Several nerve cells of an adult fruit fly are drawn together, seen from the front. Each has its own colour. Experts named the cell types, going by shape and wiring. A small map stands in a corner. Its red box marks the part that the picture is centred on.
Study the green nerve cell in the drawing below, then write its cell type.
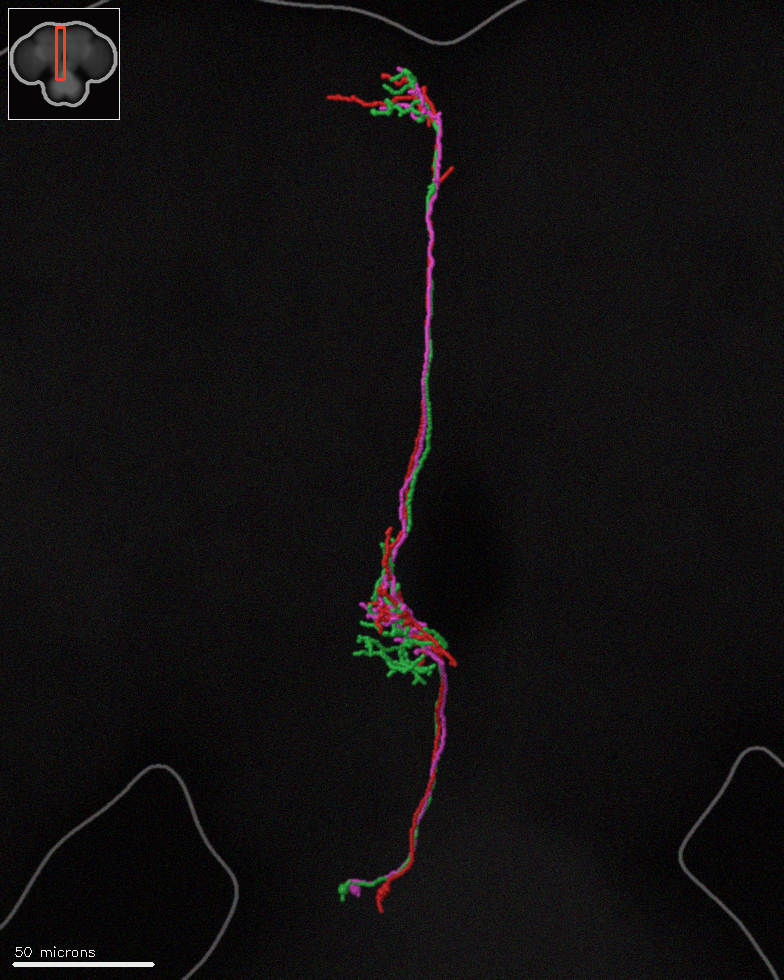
PRW037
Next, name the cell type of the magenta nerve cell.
PRW033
